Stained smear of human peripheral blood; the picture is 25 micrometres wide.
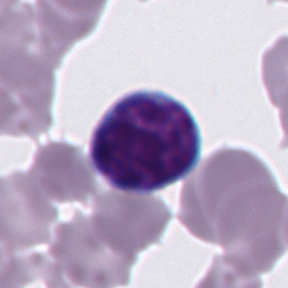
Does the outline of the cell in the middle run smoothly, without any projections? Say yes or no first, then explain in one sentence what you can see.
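Yes. The cell outline is round and smooth.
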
